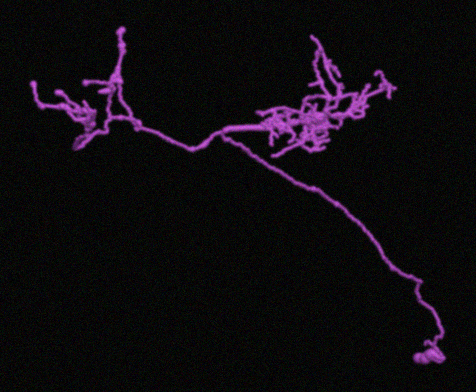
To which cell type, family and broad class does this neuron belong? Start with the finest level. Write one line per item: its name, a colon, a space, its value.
cell type: IN08B093
family: hemilineage 08B
broad class: nerve-cord intrinsic neuron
